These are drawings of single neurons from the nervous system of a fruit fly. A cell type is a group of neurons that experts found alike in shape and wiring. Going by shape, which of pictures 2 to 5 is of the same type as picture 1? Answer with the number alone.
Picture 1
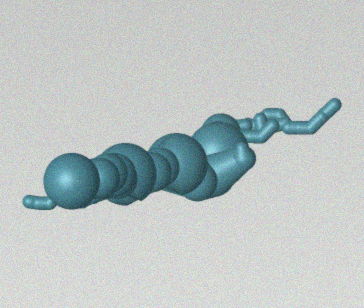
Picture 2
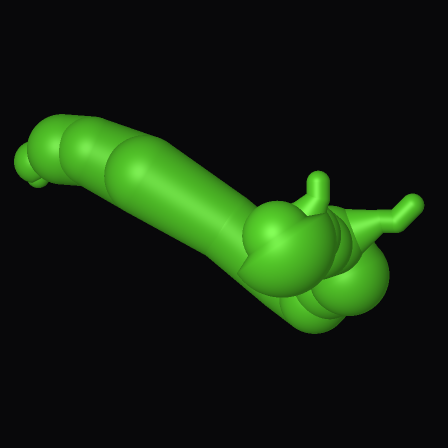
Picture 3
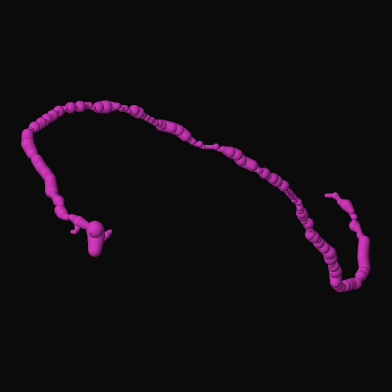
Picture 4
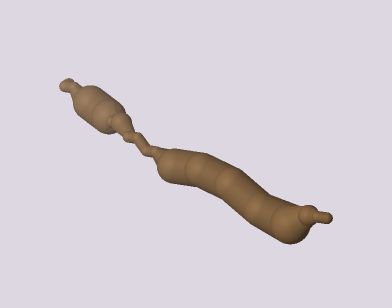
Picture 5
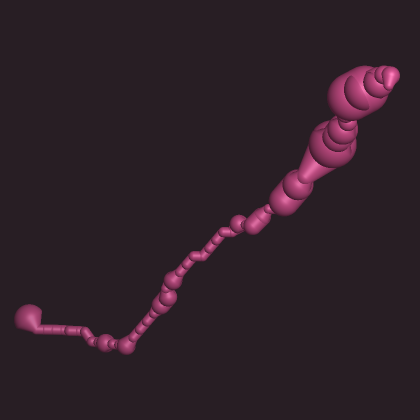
2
